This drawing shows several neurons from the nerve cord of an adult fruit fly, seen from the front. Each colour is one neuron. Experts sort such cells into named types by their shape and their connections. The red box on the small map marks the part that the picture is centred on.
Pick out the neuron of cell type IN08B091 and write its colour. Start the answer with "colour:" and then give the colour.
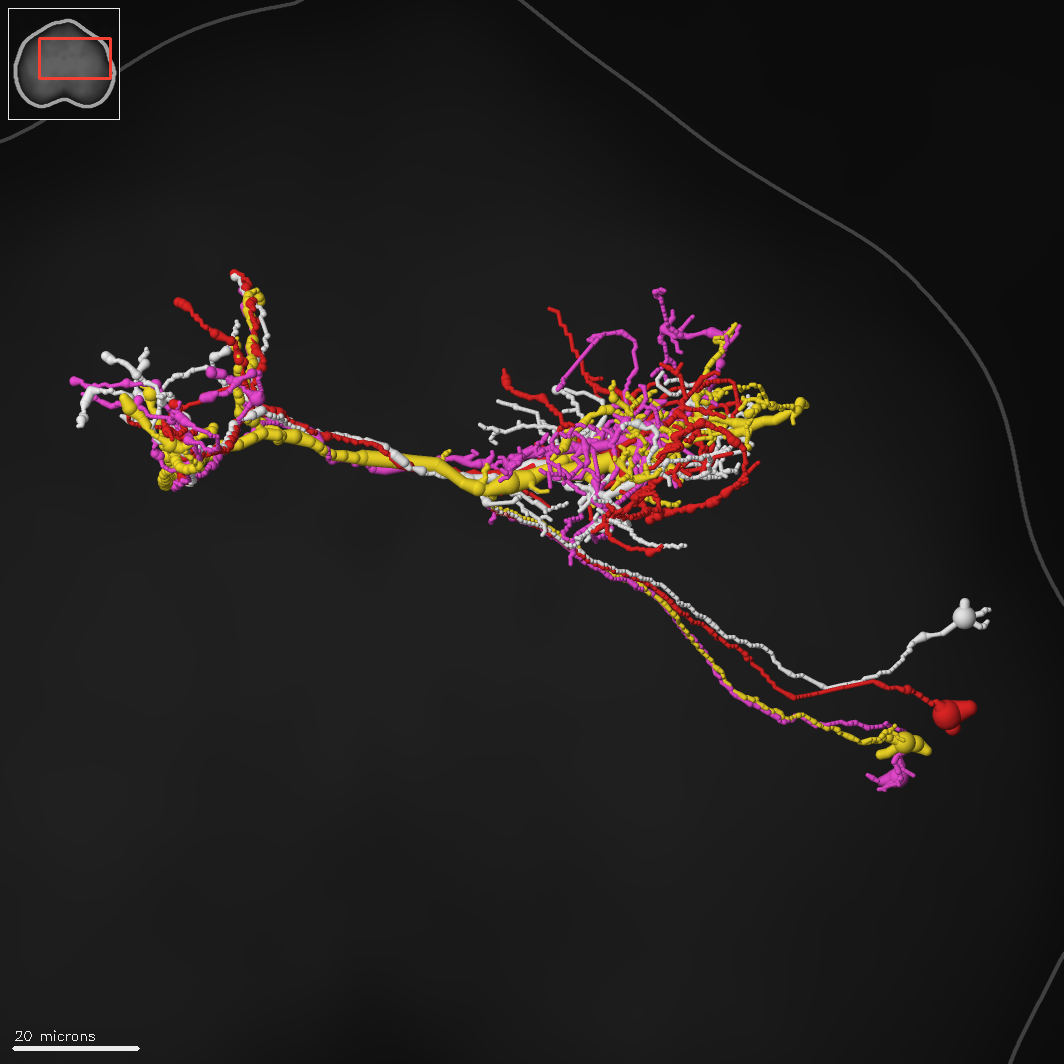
colour: white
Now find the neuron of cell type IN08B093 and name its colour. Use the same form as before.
colour: magenta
